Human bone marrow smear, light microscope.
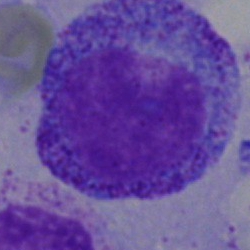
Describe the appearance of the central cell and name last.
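Fine, evenly spread chromatin in this one. The rim of cytoplasm is widest toward the upper right, and it's packed with many dark purple granules, with pale bluish cytoplasm showing between them. It's a promyelocyte.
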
